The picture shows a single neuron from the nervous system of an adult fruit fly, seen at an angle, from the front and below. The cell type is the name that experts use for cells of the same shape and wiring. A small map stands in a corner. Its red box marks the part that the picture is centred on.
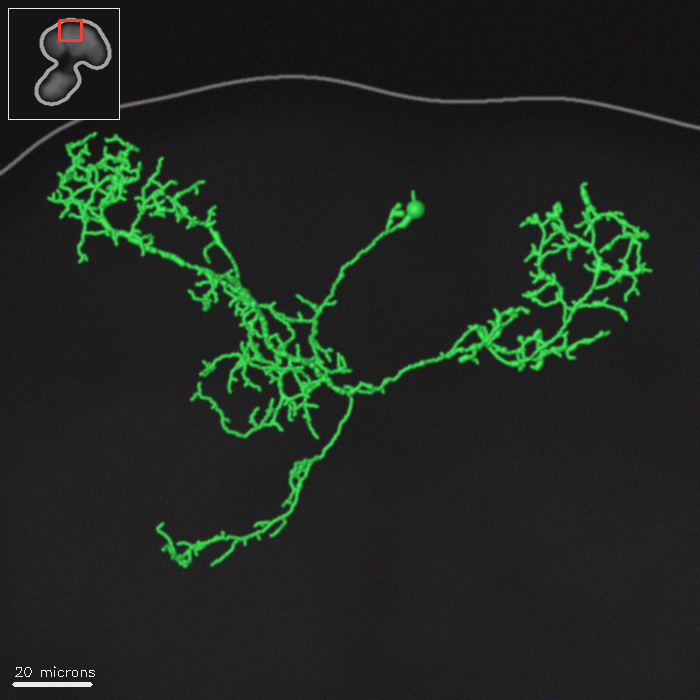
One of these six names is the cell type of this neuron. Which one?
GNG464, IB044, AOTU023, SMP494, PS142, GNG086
SMP494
